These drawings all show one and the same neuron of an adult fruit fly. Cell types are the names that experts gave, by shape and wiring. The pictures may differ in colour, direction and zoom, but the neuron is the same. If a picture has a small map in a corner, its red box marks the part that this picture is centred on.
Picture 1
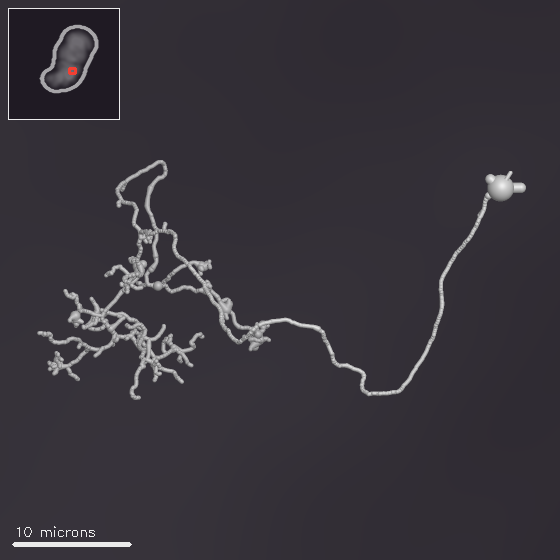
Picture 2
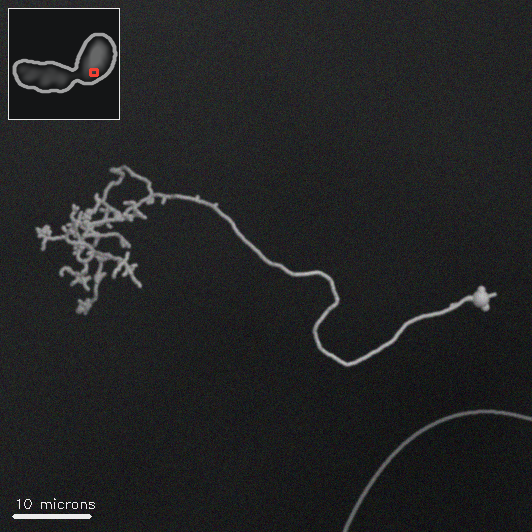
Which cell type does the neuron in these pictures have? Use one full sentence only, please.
It is to cell type Cm2 that the neuron belongs.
